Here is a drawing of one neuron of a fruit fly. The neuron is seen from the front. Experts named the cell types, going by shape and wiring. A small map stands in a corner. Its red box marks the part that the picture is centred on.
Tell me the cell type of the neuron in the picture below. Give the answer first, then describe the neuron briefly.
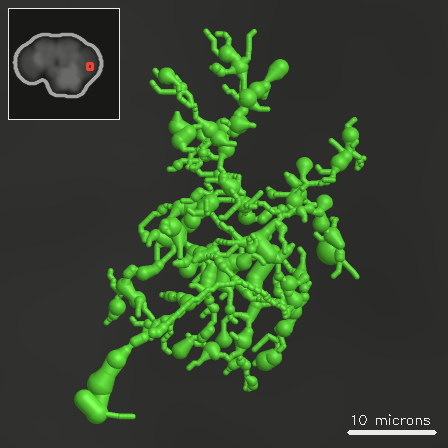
Its cell type is Dm12. It is an optic-lobe intrinsic neuron. Its cell body lies at the lower left of the picture. From top to bottom in the picture it spans about 45 microns. Dozens of branch ends can be seen.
